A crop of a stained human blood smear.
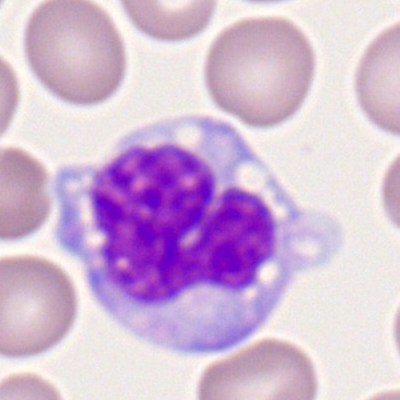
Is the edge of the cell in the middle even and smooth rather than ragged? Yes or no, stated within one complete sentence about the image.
No, the cell's outline is ragged or frayed, or carries projections, blebs or tags.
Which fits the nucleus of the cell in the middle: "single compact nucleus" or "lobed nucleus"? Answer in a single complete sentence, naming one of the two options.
There is a nucleus divided into separate segments in this cell.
